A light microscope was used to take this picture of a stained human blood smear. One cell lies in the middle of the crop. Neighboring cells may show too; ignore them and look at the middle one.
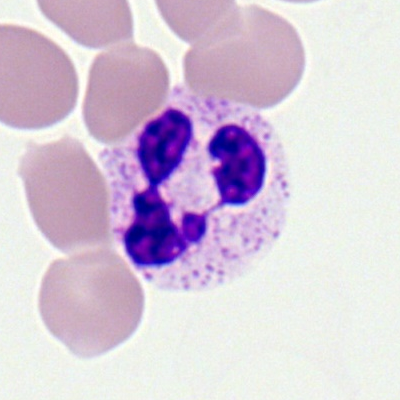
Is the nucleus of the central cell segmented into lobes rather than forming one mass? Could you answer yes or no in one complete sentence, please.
Yes, the nucleus is formed of separate segments rather than one mass.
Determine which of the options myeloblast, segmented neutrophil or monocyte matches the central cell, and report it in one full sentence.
The cell nearest the centre of this crop is a segmented neutrophil.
